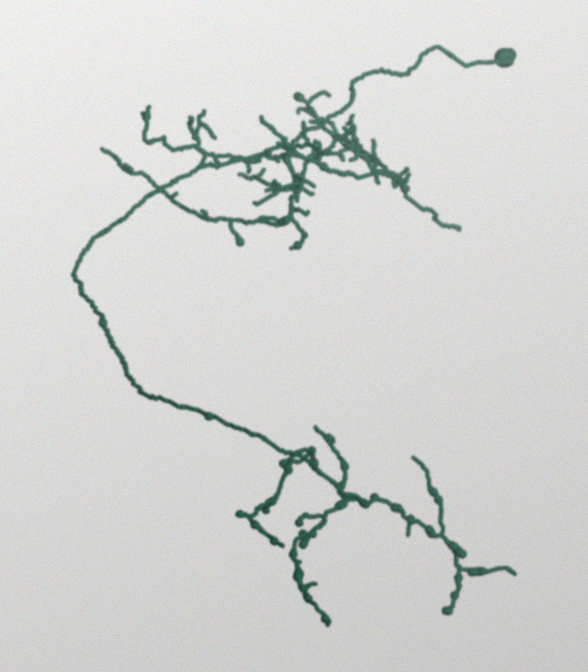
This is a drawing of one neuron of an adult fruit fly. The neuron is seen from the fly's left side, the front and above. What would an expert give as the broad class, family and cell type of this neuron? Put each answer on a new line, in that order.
central-brain intrinsic neuron
hemilineage DM5_central
CB1550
